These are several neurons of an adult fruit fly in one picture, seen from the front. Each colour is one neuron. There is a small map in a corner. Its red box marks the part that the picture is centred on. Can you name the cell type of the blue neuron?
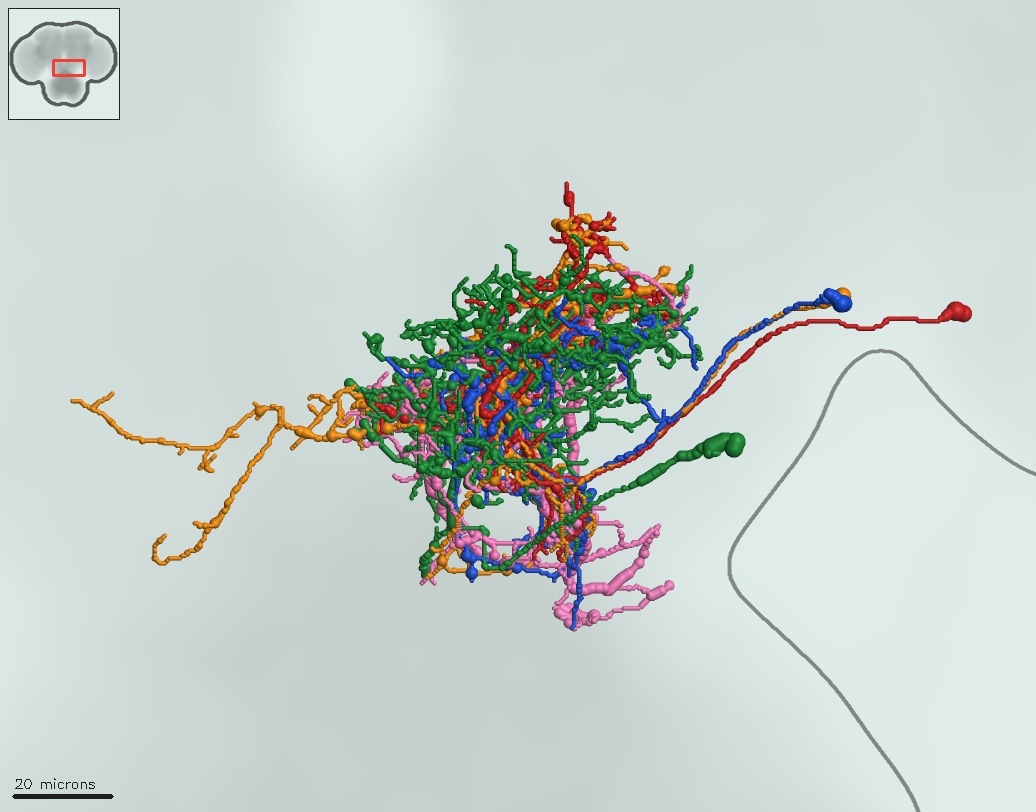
GNG465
